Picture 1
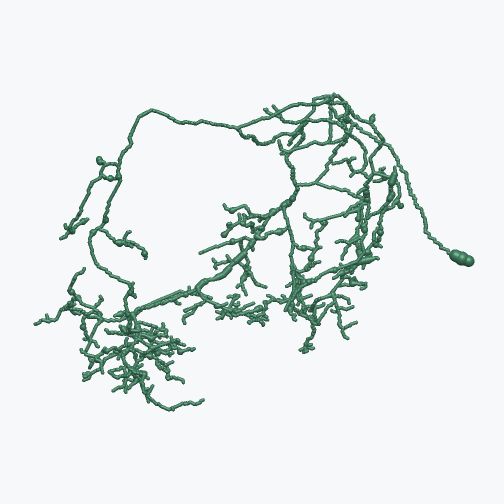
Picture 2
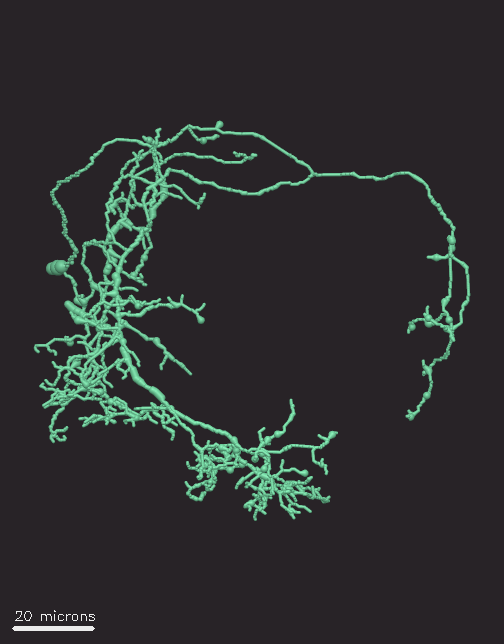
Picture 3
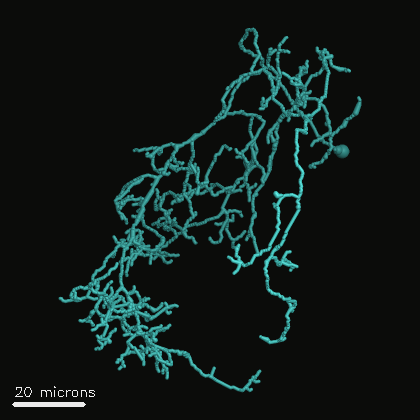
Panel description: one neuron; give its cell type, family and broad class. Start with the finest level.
IN03A076; hemilineage 03A; nerve-cord intrinsic neuron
